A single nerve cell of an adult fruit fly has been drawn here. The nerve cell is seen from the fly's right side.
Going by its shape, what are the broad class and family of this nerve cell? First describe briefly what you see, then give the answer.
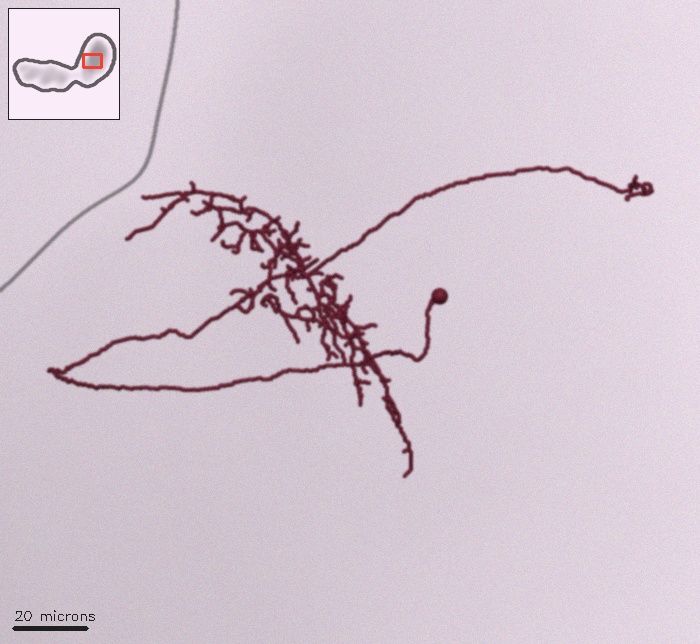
By the scale bar it is about 170 microns wide in this view. The picture shows dozens of branch ends. This is a visual projection neuron. The family is MeTu.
